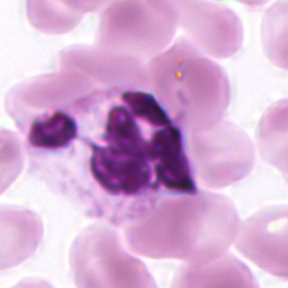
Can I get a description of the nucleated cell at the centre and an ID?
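Notice that the nucleus is not one mass but several separate lobes. Follow the leftmost lobe and you'll see a thin strand joining it to the rest. The chromatin is dark purple and densely clumped, and none of the lobes shows a nucleolus. We call this cell a segmented neutrophil.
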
